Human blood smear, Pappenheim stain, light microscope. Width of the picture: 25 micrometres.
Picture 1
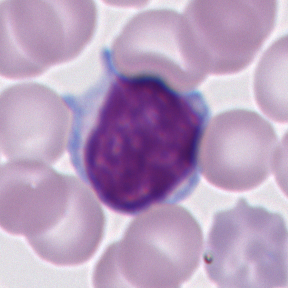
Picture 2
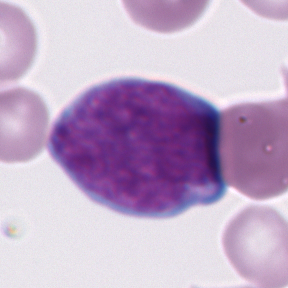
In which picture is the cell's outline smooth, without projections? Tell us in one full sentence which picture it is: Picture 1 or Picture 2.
The cell of Picture 2 has a smooth border with no projections, blebs or tags.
